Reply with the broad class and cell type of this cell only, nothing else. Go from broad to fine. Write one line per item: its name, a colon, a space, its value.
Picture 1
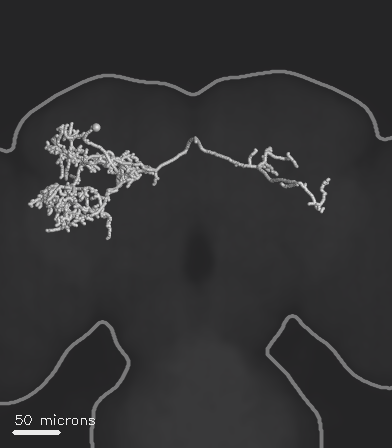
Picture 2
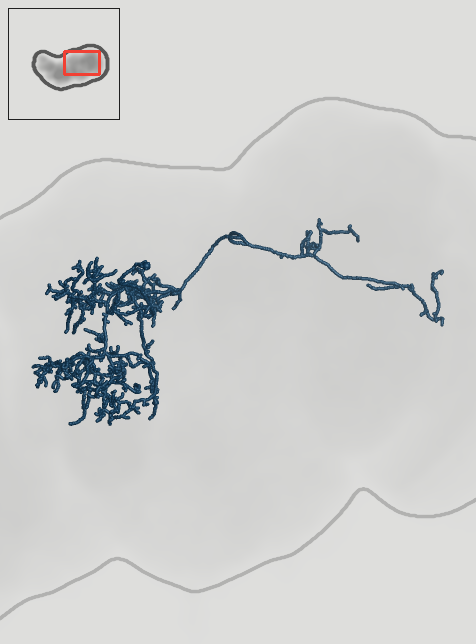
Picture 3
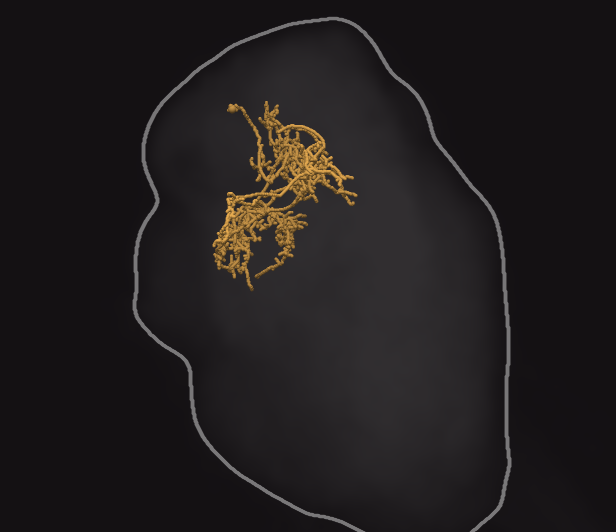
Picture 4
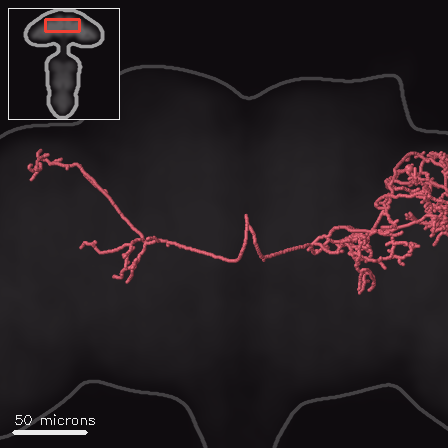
broad class: central-brain intrinsic neuron
cell type: CB1017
